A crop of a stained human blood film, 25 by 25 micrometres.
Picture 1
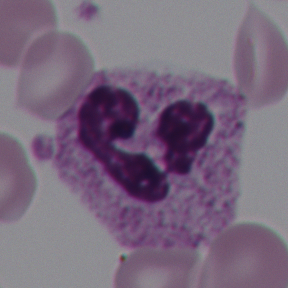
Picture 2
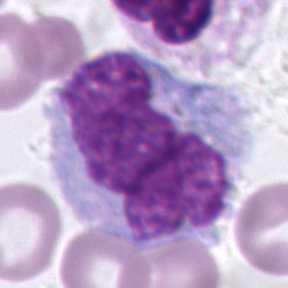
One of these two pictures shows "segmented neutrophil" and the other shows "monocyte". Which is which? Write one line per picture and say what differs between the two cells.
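Picture 1: segmented neutrophil. Fine small violet-pink granules fill the cytoplasm.
Picture 2: monocyte. No distinct granules are seen in the cytoplasm.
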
